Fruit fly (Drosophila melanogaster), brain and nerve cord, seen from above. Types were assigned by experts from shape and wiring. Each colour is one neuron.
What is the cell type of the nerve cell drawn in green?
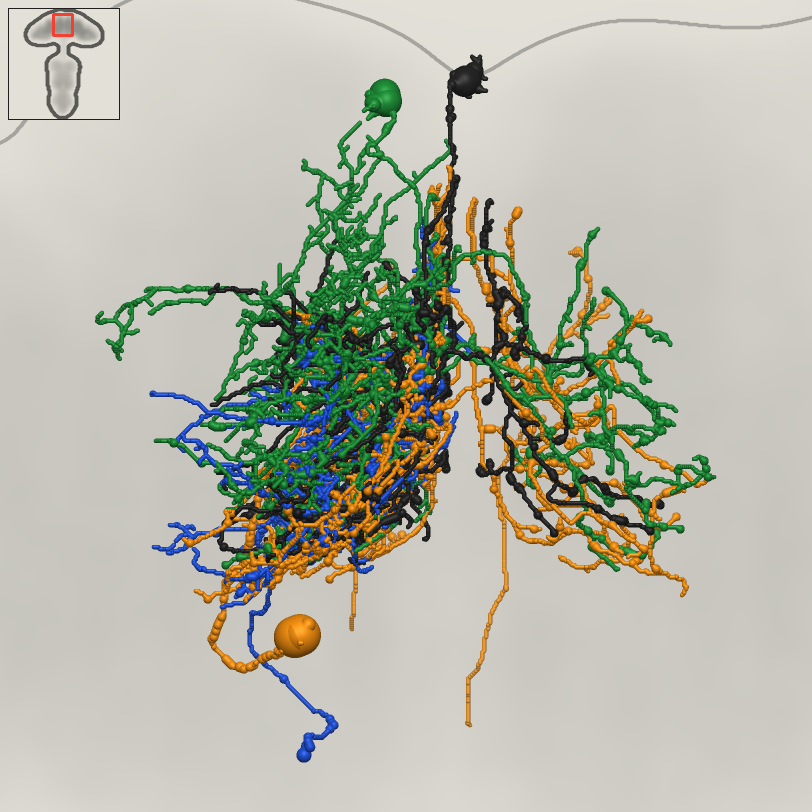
SMP082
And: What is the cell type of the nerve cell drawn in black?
SMP083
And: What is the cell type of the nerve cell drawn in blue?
SMP291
